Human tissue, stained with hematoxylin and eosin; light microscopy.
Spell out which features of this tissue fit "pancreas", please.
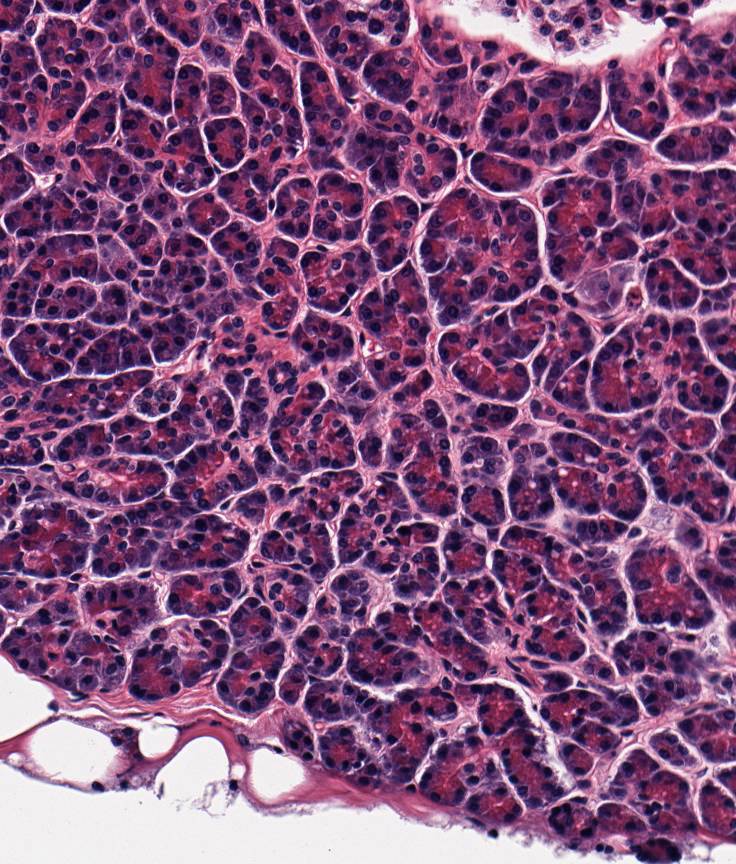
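The field goes well with pancreas. Closely packed rounded acini fill almost the whole field, with only thin pink strands of stroma running between them.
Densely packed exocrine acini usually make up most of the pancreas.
Now look at a single acinus: the round dark nuclei lie toward its outer edge, while the cytoplasm toward the centre is bright red and granular.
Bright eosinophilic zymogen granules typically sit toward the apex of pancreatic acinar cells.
So those red granular centres fit as well.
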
